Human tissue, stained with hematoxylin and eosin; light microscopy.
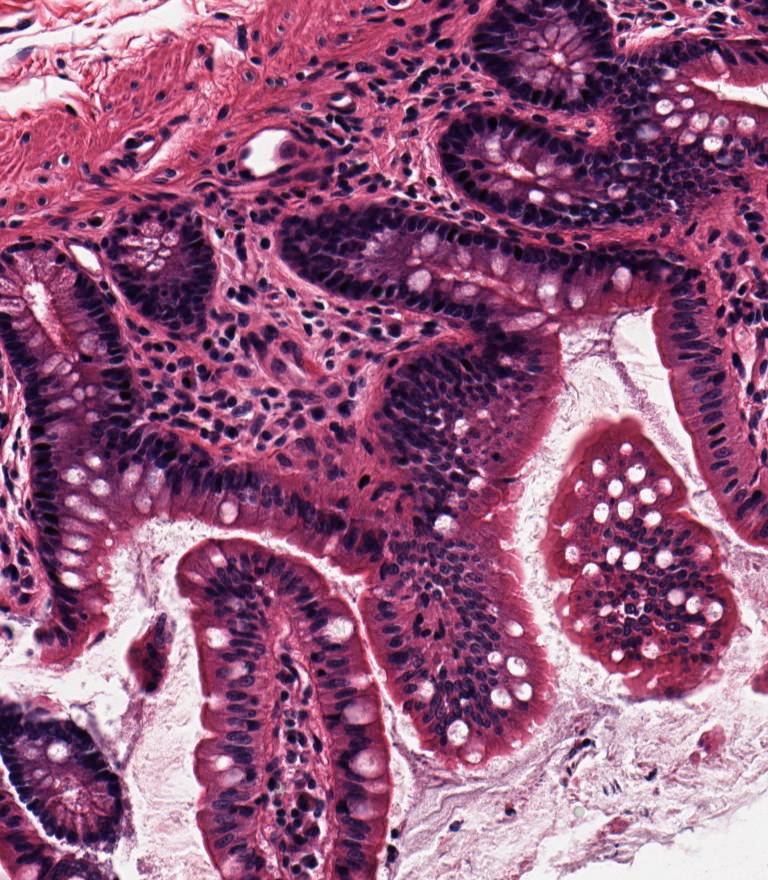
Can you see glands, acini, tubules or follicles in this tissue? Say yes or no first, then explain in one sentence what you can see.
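Yes. Glands cut in cross-section, with epithelial cells radiating around a small central lumen, lie in the upper part of the field.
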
